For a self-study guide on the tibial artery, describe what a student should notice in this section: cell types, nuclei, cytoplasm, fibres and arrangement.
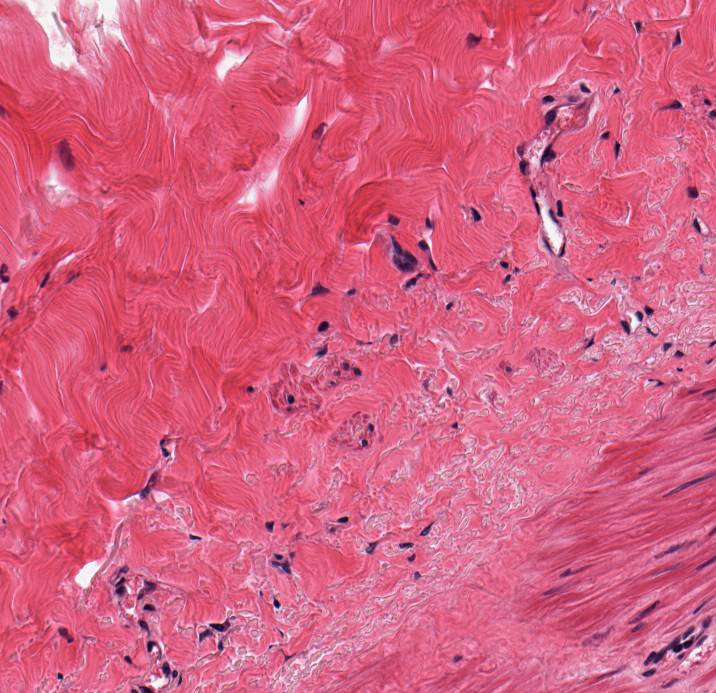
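The upper and left parts of the field are filled by dense, wavy, deeply eosinophilic collagen bundles. Among them, stromal cells are sparse, their small dark spindle-shaped nuclei scattered through the collagen. In the upper right lies a thin-walled small vessel with a narrow, slit-like lumen. Neither epithelium nor fat cells appear anywhere.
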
